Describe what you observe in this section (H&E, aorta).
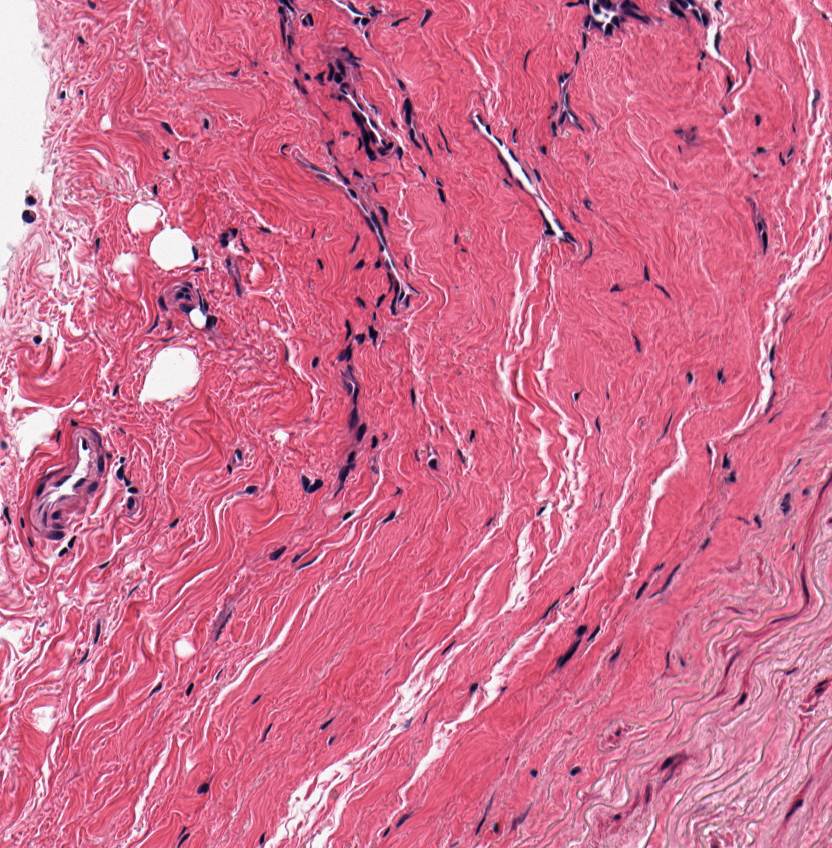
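Dense, deeply eosinophilic collagen fills the whole field, with few cells. Between the bundles you'll spot scattered fibroblasts with small, dark, spindle-shaped nuclei. There's no epithelium anywhere in the field.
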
